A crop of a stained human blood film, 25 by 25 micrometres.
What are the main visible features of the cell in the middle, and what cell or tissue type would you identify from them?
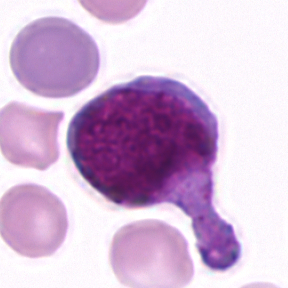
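A single tail-like cytoplasmic projection extends toward the lower right; otherwise the cell body is smooth and rounded in outline. The cytoplasm of the tail is pale lilac with fine stippling and no coarse granules. No vacuoles are visible. This is an atypical promyelocyte.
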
